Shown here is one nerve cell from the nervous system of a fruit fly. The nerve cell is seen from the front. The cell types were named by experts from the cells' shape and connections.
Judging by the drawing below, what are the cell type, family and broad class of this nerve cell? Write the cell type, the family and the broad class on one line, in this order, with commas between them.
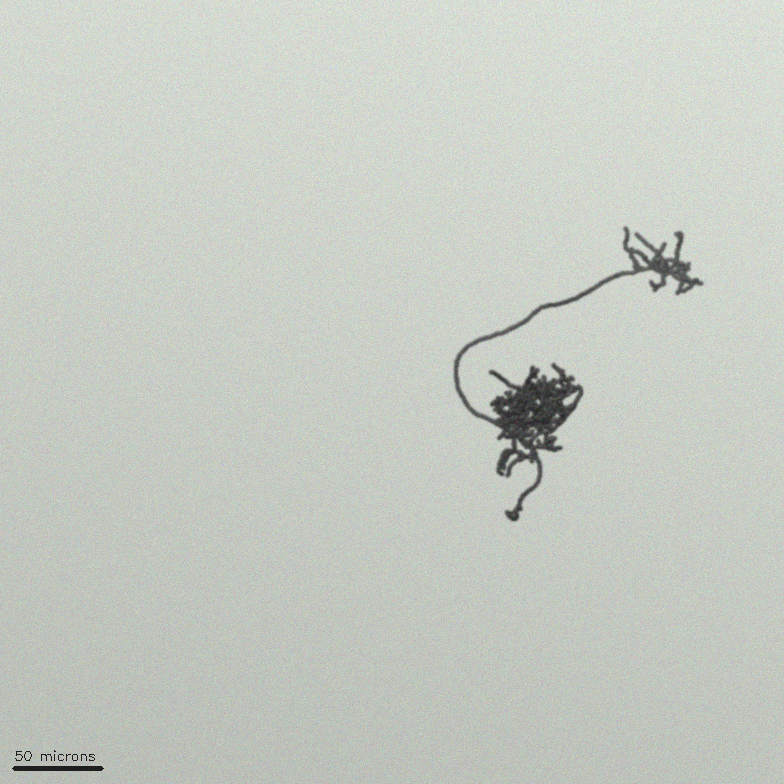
M_vPNml63, hemilineage ALv1, central-brain intrinsic neuron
